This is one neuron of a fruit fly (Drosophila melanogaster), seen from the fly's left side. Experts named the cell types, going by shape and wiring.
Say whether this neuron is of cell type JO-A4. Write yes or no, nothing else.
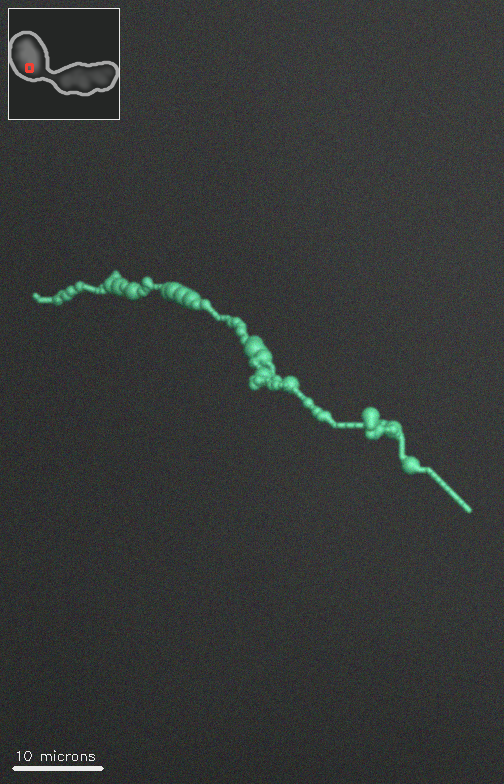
yes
